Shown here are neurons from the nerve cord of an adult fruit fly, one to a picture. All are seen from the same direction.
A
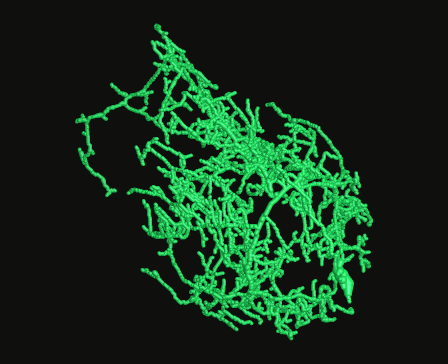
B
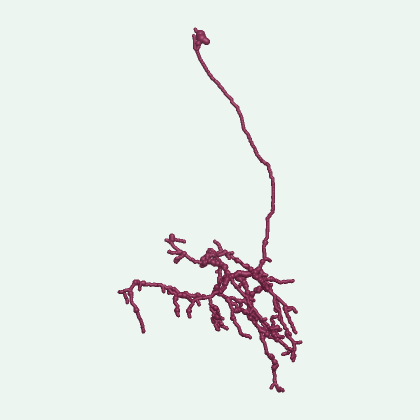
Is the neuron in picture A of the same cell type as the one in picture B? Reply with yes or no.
no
